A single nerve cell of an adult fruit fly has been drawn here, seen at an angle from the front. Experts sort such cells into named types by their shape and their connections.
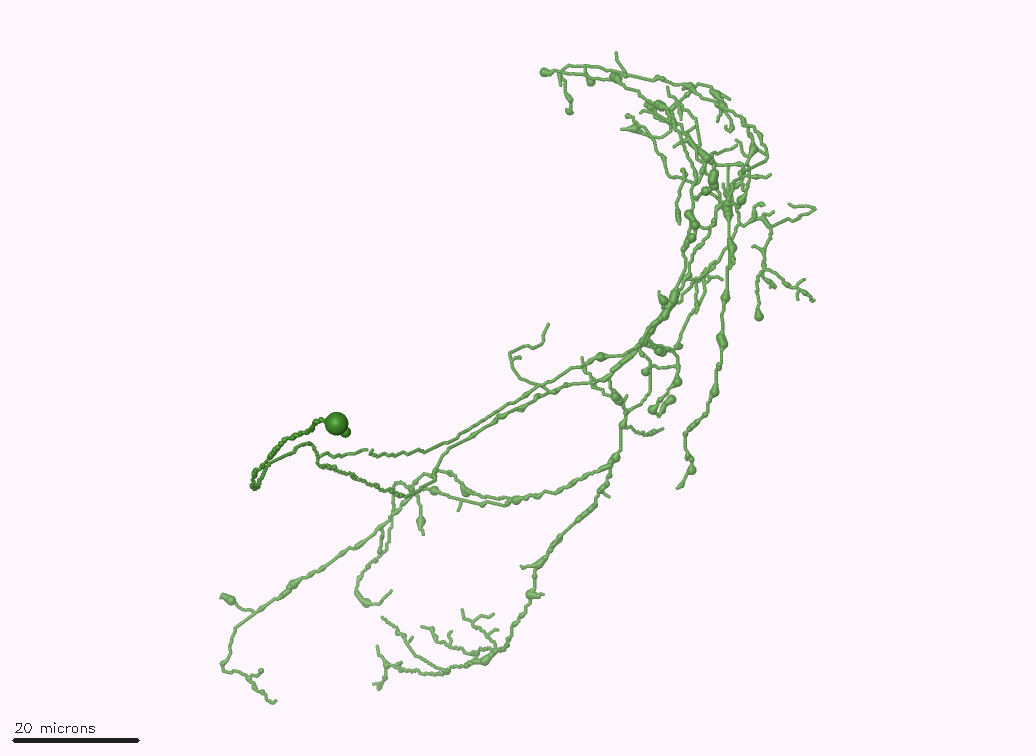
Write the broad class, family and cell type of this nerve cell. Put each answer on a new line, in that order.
central-brain intrinsic neuron
hemilineage LALa1_posterior
CB2246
